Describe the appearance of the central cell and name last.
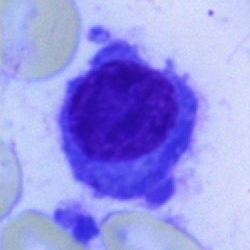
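The chromatin is dark purple and finely granular. The cytoplasm is deep blue, its rim widest below the nucleus. Small rounded blebs bulge outward from the cell outline. The cell is a plasma cell.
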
